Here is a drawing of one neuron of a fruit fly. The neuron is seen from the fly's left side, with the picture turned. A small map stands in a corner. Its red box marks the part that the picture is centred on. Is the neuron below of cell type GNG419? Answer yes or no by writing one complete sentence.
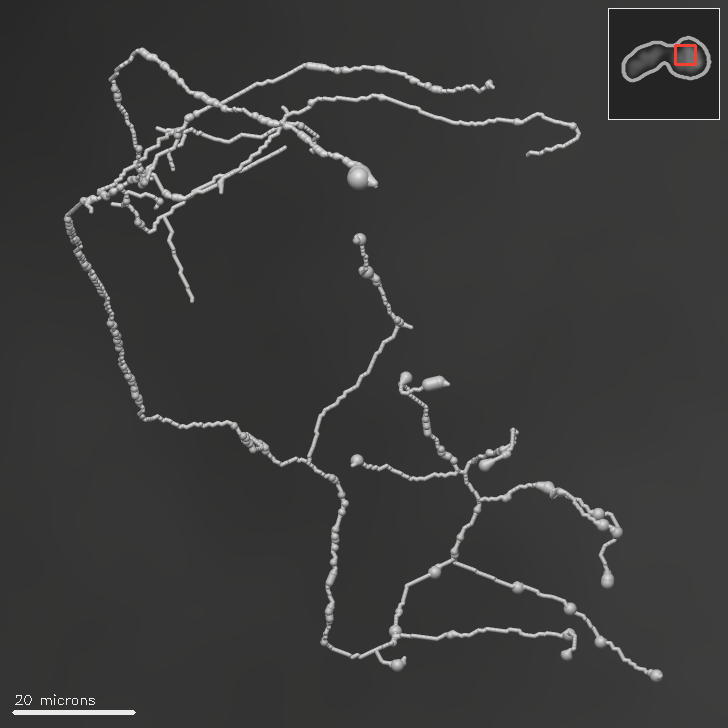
Yes, cell type GNG419 is what the neuron is.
